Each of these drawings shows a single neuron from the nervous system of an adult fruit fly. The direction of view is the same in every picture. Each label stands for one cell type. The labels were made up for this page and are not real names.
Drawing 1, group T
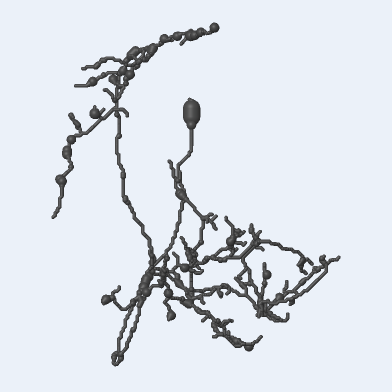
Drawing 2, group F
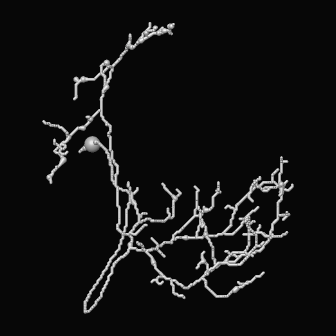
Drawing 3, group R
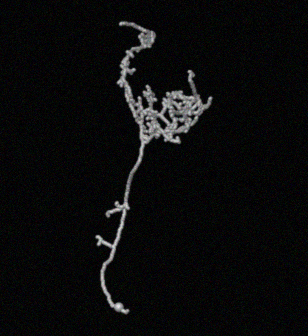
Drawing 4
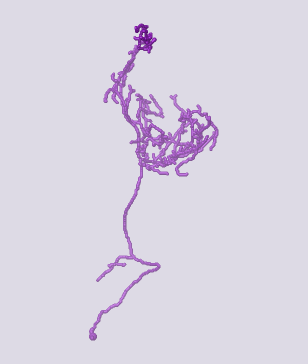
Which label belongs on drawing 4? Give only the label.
group R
